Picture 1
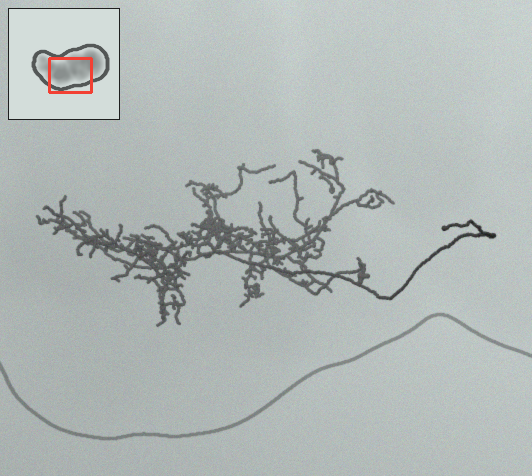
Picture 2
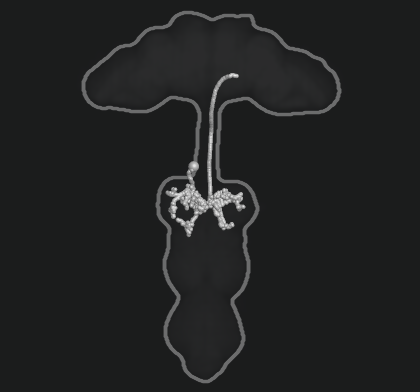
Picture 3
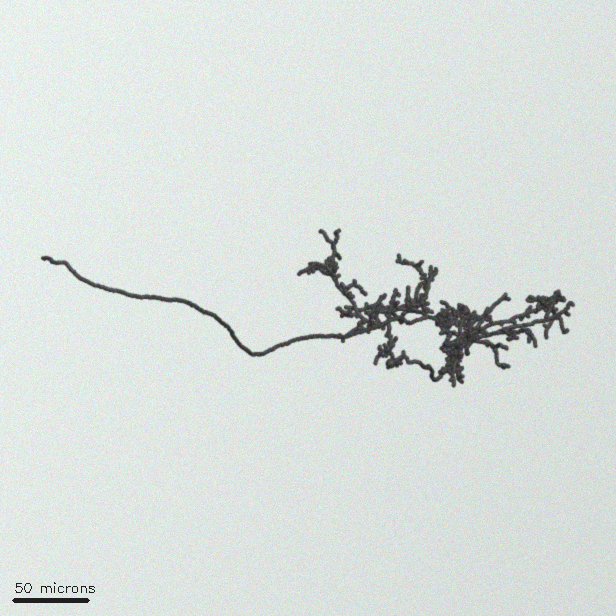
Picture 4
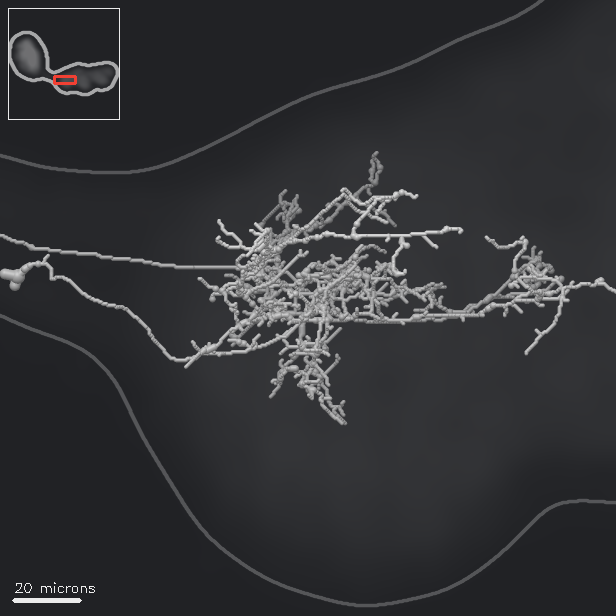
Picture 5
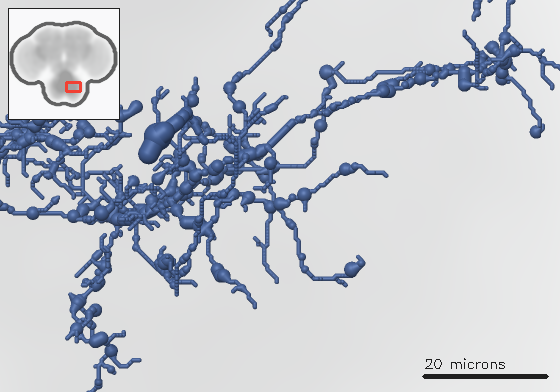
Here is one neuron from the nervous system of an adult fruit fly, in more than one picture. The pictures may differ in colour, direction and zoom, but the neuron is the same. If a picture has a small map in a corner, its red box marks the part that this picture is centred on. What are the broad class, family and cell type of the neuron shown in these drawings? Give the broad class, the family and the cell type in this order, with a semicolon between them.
ascending neuron; hemilineage 08B; AN08B031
